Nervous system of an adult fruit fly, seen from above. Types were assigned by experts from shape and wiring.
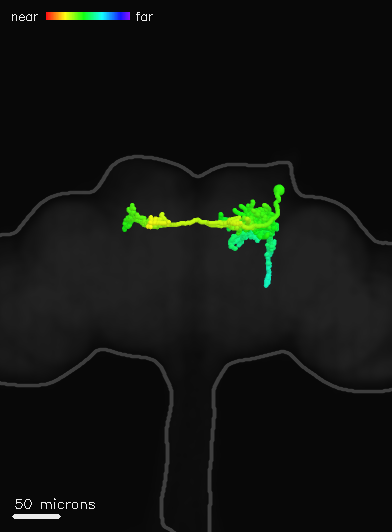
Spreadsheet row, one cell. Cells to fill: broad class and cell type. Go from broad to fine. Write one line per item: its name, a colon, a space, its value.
broad class: central-brain intrinsic neuron
cell type: LAL075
